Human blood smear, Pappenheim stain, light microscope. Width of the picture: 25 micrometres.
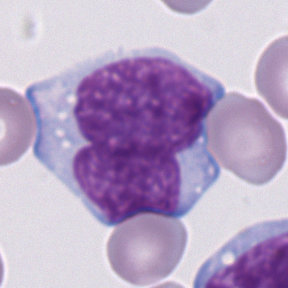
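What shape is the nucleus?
A roughly horizontal cleft makes it look like two stacked lobes, about 15 by 12 micrometres.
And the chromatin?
Finely stippled, many small pale spots, no coarse clumps.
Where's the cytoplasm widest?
On the left; several small clear vacuoles sit there in the pale blue cytoplasm.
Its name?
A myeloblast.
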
